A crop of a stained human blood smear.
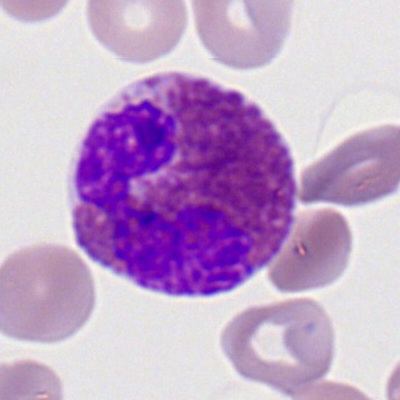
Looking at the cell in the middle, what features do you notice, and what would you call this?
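Outline first: round and smooth, with no projections from the surface. Nucleus next: irregular, with a pale notch cutting into it from the middle of the cell, and partly hidden by granules lying over it. Name last: this is an eosinophil.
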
